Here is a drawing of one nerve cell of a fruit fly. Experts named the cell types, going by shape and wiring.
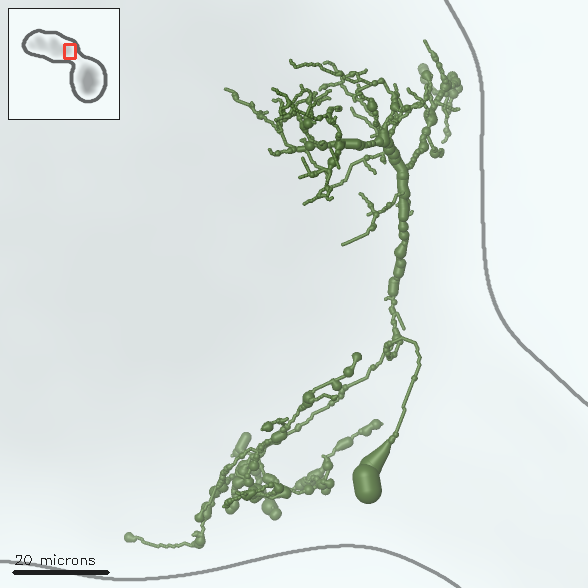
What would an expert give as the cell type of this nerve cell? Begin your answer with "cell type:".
cell type: IN08A021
